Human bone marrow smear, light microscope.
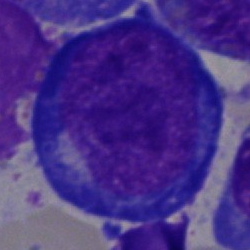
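Proerythroblast, the cell in the middle of a stained human bone marrow smear viewed under the light microscope. Its outline is round, and its chromatin is finely granular and evenly spread. A narrow rim of deep blue cytoplasm surrounds the nucleus, with a paler zone in the cytoplasm at the lower left beside the nucleus.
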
